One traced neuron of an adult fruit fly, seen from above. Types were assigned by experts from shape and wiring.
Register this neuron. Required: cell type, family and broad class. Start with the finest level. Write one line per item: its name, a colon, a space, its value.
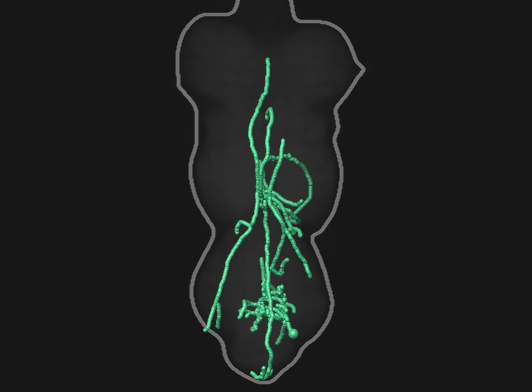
cell type: IN09A005
family: hemilineage 09A
broad class: nerve-cord intrinsic neuron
